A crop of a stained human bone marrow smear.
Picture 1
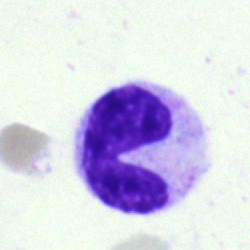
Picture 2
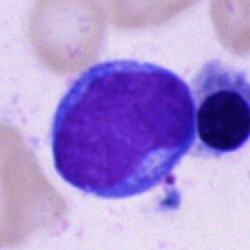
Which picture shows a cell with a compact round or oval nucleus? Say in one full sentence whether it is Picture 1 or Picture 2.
What Picture 2 shows is a cell with a compact round or oval nucleus.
